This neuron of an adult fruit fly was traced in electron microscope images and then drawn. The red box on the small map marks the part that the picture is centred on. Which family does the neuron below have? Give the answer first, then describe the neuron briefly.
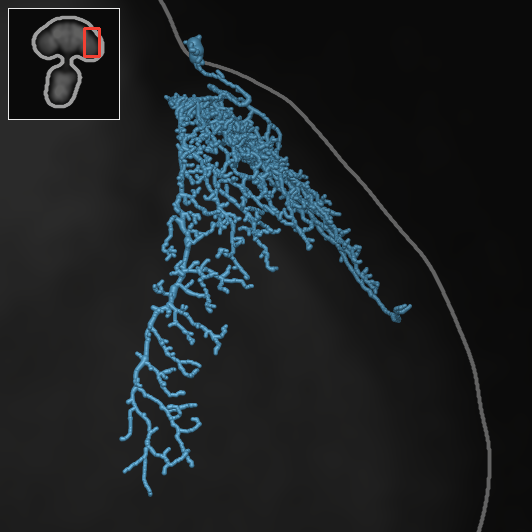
The family is Dm. It is an optic-lobe intrinsic neuron. It is in the brain and does not reach the nerve cord. As drawn here it is taller than it is wide.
